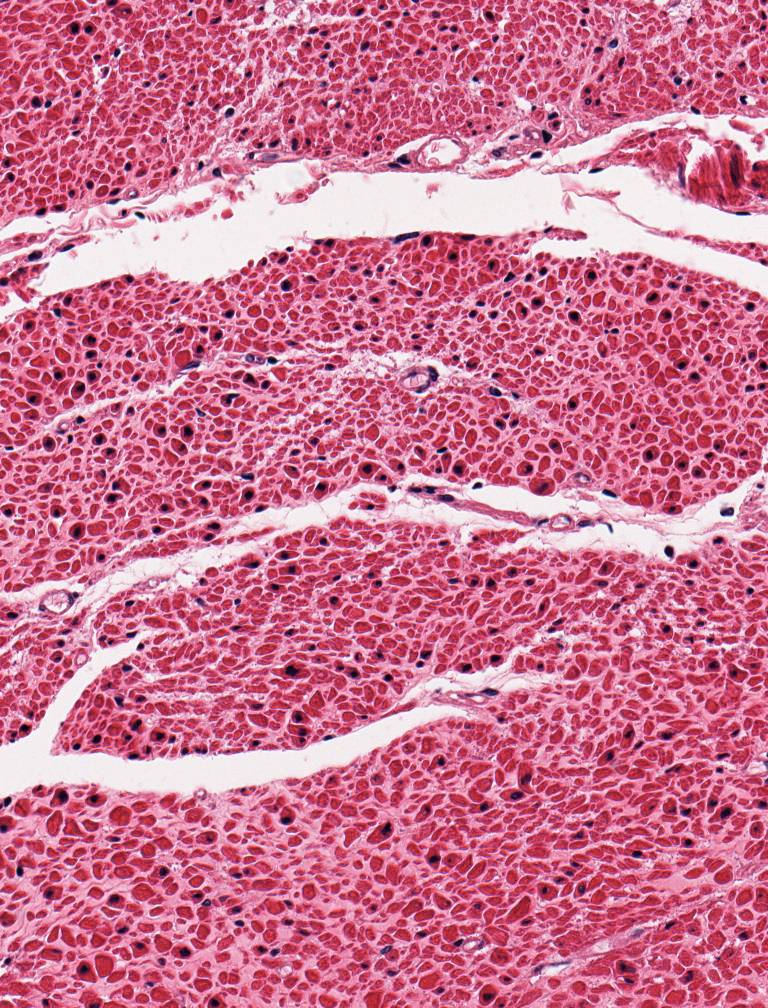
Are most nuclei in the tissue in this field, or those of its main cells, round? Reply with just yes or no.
Yes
